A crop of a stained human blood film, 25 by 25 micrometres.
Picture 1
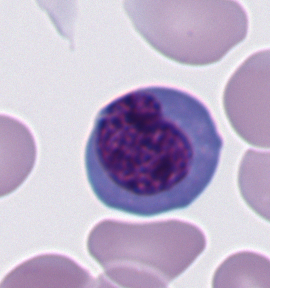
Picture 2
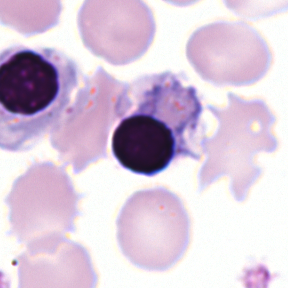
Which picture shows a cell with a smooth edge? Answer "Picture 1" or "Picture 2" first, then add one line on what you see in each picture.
Picture 1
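In picture 1: The cell is round with a smooth outline.
In picture 2: The cell's outline is ragged with small projections along its upper-right edge.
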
